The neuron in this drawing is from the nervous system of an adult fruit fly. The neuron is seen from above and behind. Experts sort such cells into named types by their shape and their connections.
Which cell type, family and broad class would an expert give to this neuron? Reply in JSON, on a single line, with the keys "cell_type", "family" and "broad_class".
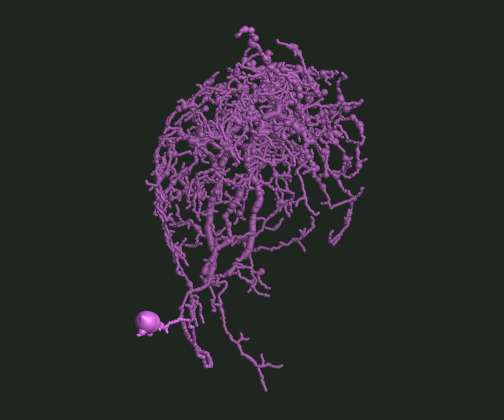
{"cell_type": "AVLP546", "family": "hemilineage VLPp1", "broad_class": "central-brain intrinsic neuron"}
